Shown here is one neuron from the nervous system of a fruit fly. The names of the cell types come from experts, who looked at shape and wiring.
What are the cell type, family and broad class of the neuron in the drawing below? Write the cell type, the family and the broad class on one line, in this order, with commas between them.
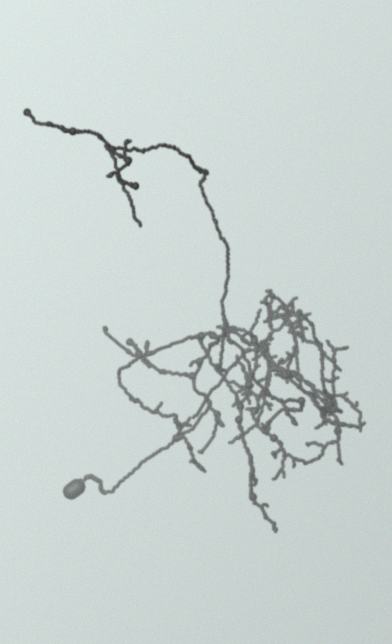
CB0738, hemilineage VLPl&d1_lateral, central-brain intrinsic neuron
